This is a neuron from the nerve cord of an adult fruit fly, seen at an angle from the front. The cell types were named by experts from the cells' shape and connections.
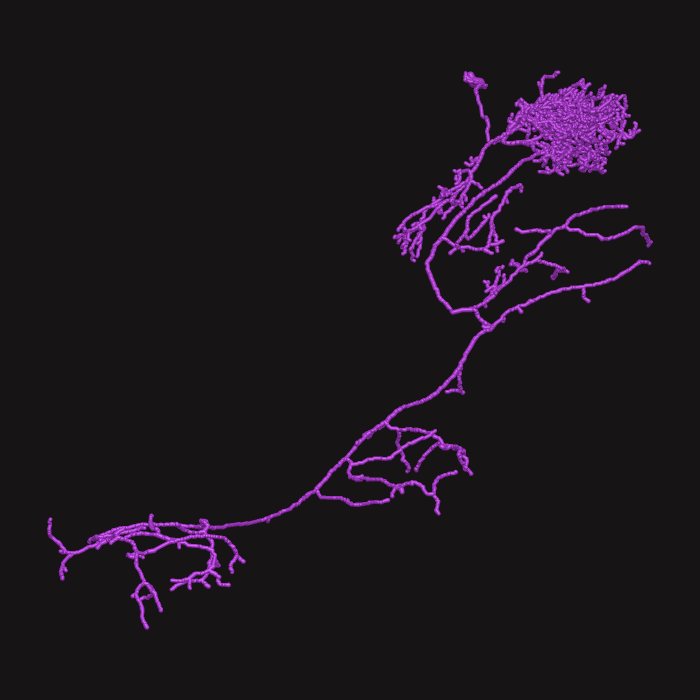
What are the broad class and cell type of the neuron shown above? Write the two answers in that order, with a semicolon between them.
nerve-cord intrinsic neuron; INXXX096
